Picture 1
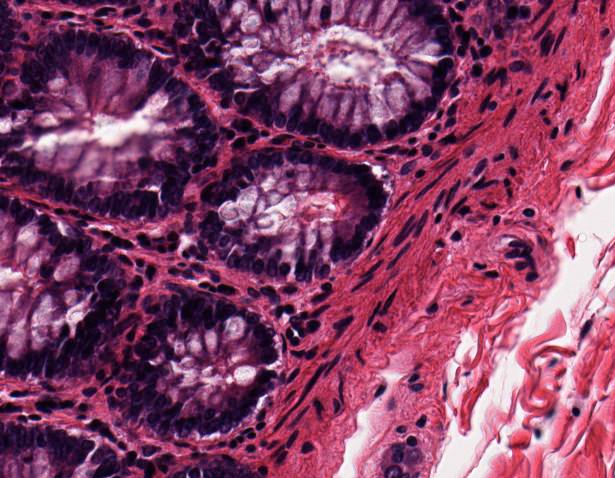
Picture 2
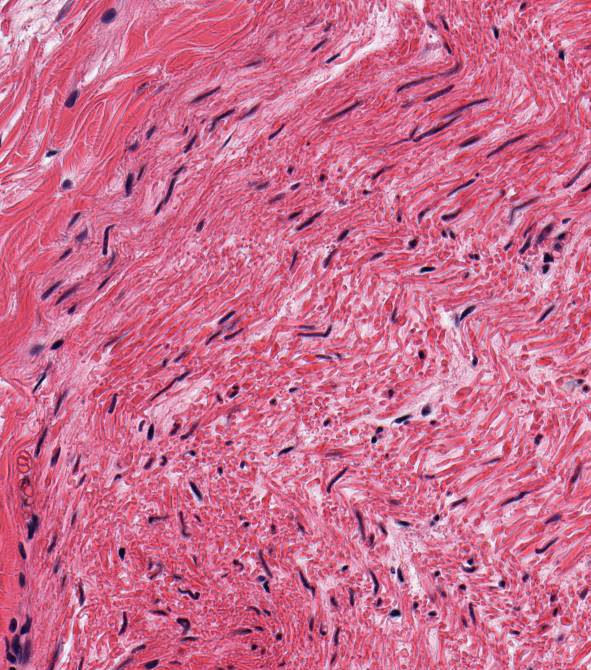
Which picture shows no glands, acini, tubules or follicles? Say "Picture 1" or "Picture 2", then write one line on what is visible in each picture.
Picture 2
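Picture 1: Rounded glands cut across fill the left two-thirds of the field, with a fibrous band and loose tissue to their right.
Picture 2: No epithelium or glands are present anywhere in the field.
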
